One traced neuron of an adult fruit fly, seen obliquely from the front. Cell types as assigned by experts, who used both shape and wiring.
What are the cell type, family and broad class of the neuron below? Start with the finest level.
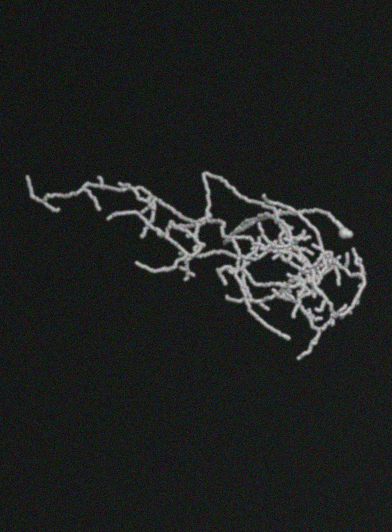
CB1156; hemilineage LHp2; central-brain intrinsic neuron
